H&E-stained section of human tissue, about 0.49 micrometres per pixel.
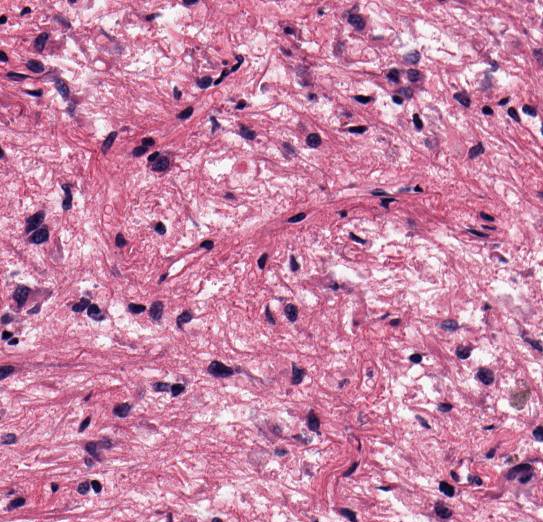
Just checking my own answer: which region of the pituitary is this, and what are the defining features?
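Shown here is the neurohypophysis: loose pink fibrillary tissue with scattered nuclei and no organized units. Fine wavy eosinophilic fibrils interlace in many directions.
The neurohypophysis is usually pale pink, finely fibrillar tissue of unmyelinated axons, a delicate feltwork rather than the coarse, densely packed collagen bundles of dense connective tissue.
The nuclei are small, dark-staining and oval to elongated.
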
